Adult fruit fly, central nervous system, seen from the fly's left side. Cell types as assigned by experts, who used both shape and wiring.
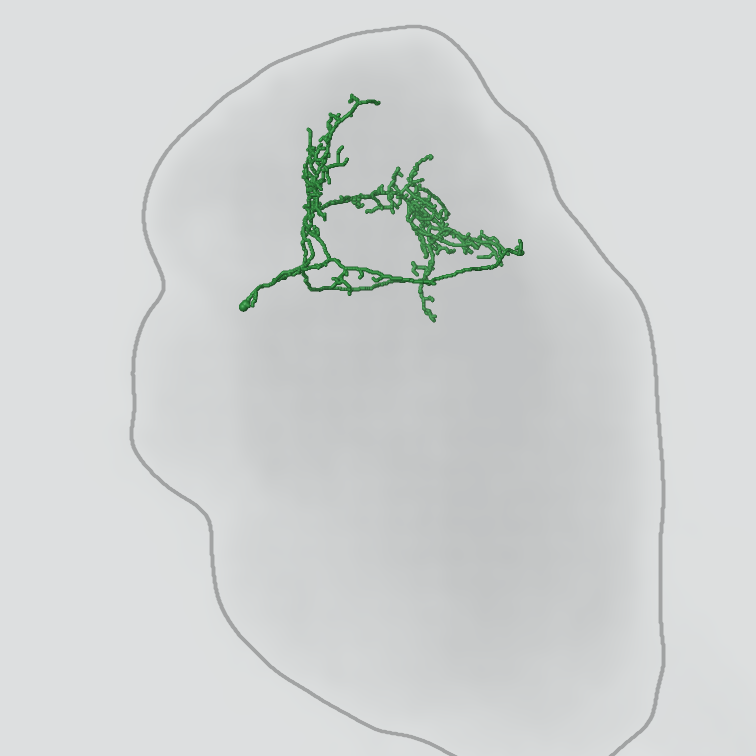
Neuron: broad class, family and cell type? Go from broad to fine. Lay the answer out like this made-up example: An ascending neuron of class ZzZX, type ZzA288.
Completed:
A central-brain intrinsic neuron of hemilineage SLPa&l1_anterior, type CL089_b.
